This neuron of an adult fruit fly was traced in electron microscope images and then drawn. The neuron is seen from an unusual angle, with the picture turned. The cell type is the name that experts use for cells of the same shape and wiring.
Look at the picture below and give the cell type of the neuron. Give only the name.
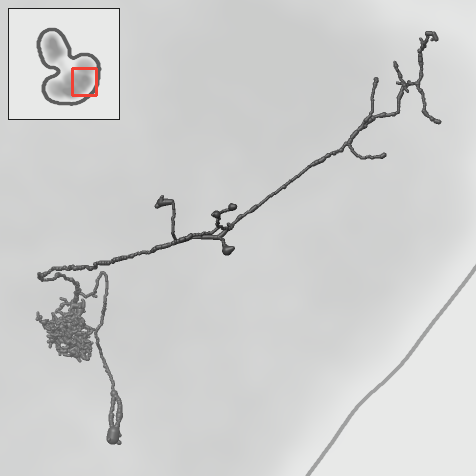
VM5d_adPN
